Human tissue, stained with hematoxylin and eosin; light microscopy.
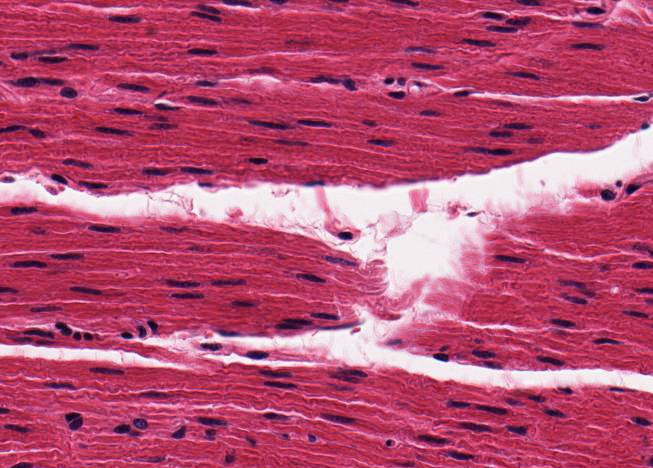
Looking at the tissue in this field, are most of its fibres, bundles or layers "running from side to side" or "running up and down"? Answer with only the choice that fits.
Running from side to side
